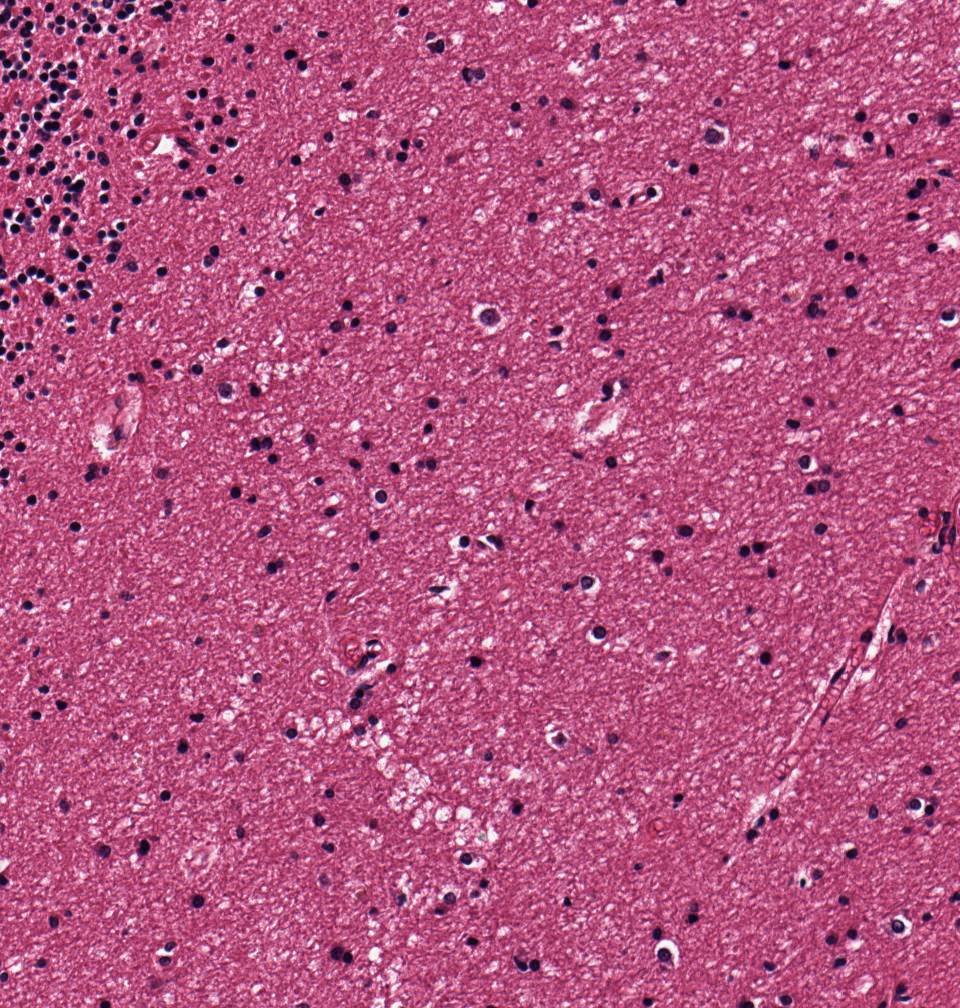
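Cerebellum. Small, dark, round nuclei crowd densely into the top-left corner; the rest is sparsely cellular, finely fibrillary, granular pink matrix without collagen bundles. You'll find no large cell bodies with abundant cytoplasm and prominent nucleoli. Lower centre, a cluster of small, clear, round vacuoles.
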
